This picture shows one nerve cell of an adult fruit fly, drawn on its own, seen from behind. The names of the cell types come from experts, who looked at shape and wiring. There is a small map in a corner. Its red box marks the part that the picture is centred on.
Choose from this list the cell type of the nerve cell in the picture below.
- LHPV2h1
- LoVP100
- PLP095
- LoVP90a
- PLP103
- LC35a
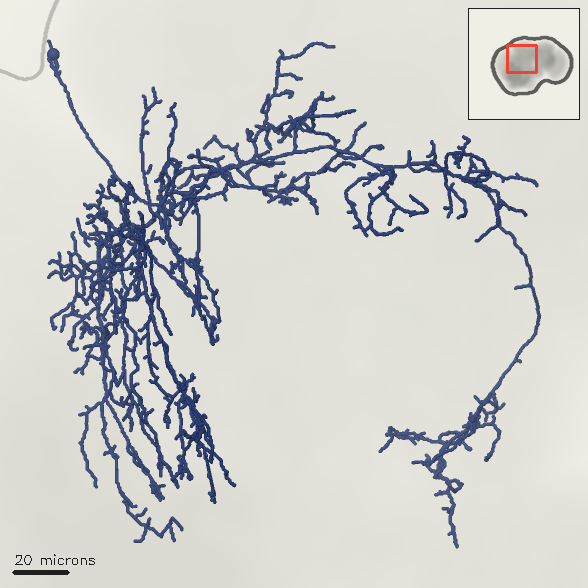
LoVP100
